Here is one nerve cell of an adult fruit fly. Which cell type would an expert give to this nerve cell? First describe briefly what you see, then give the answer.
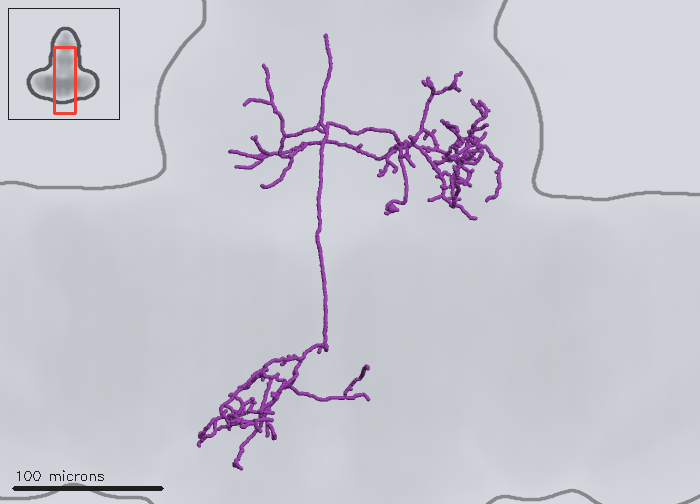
Its cell body lies in the middle of the picture. From top to bottom in the picture it spans about 300 microns. The picture shows dozens of branch ends. Its broad class is ascending neuron. Its cell type is AN08B026.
